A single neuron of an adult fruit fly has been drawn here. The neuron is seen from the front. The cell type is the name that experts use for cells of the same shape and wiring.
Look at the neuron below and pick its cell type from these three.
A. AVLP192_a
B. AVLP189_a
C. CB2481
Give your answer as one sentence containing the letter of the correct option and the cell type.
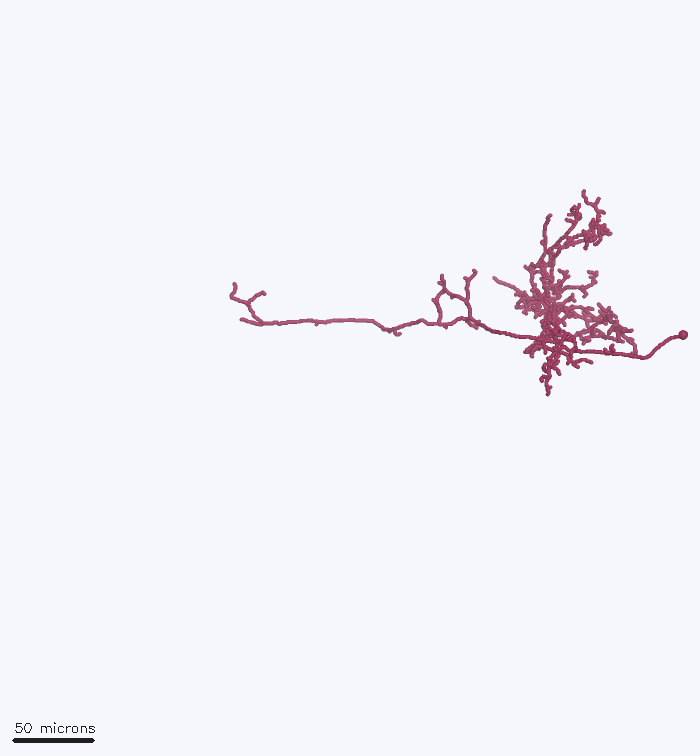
Cell type AVLP189_a is what the neuron is, as option B states.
